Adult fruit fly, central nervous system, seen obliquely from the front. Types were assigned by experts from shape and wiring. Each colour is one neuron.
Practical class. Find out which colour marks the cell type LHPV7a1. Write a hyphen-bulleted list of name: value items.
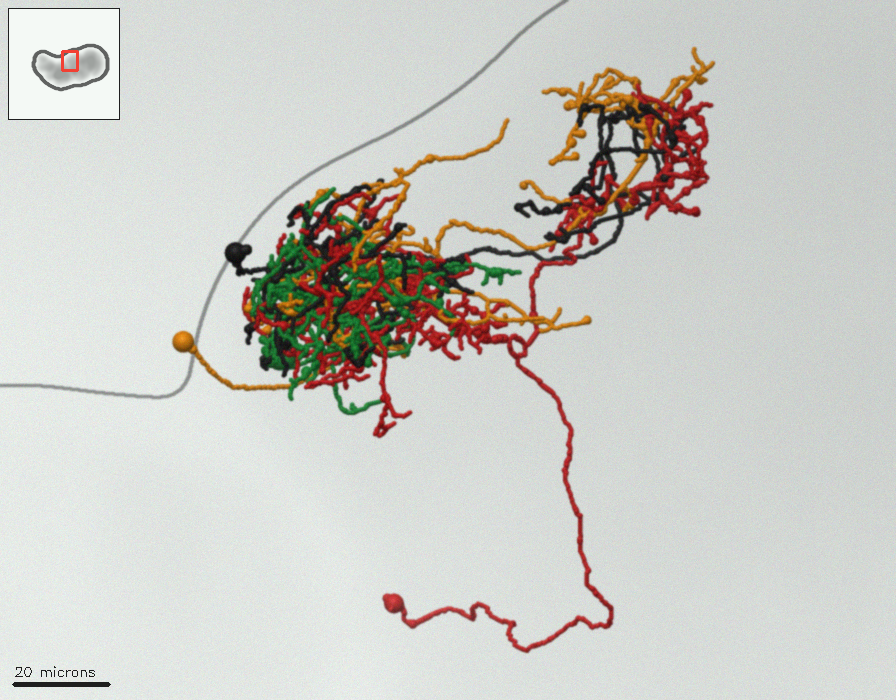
- colour: red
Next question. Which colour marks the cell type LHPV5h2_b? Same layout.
- colour: black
